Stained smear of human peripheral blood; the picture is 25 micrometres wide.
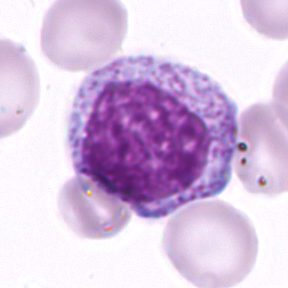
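Myelocyte in a stained peripheral blood smear, its outline roughly round with a few slightly flattened edges. The nucleus occupies most of the cell and is positioned toward the lower left. The cytoplasm forms a rim, widest along the top and right side, with fine purple granules scattered throughout.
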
